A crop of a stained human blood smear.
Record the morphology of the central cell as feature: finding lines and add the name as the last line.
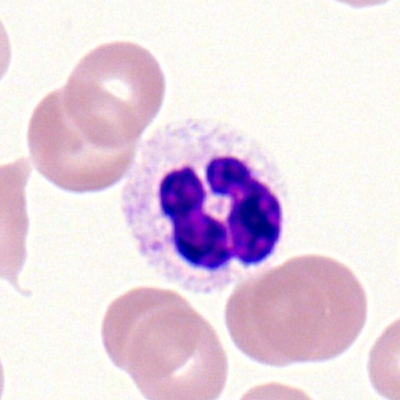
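Chromatin: dark purple, coarsely clumped
Cytoplasm colour: pale pink-lilac, not blue
Cytoplasm extent: a rim around the nucleus on all sides
Granules: fine, faint lilac, sprinkled through the cytoplasm
Identification: segmented neutrophil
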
